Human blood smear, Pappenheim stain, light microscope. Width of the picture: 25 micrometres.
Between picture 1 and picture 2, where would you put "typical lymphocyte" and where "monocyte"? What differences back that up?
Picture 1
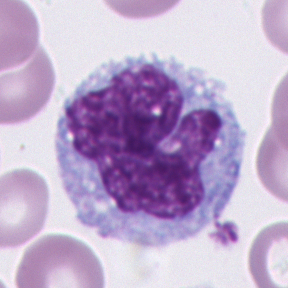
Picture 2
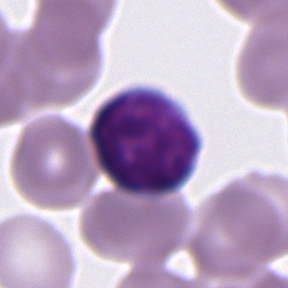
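Picture 1 shows the monocyte, and picture 2 shows the typical lymphocyte. First, outline and edge: the monocyte is roughly round, and its edge is finely ragged rather than smooth. Second, the nucleus: in the monocyte it is irregular and folded, with a deep notch on its right side, and it measures about 14 by 12 micrometres. In the lymphocyte the chromatin is dark purple and coarsely clumped, with paler patches between the clumps, and no nucleoli are visible.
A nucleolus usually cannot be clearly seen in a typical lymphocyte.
Third, the cytoplasm: the monocyte's is pale grey-blue and holds fine, dust-like lilac granules, while around the lymphocyte's nucleus hardly any cytoplasm is visible.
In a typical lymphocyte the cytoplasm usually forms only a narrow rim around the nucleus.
Fourth, inclusions: the lymphocyte shows neither granules nor vacuoles.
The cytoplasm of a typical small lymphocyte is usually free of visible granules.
Fifth, size: the lymphocyte is about 10 micrometres across.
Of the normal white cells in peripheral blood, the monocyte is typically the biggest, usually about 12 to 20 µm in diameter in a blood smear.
Last, a small platelet touches the lower right edge of the monocyte.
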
